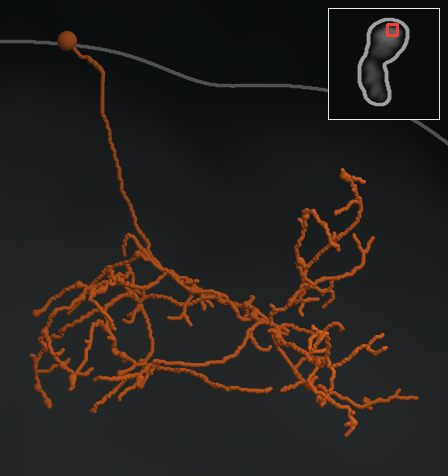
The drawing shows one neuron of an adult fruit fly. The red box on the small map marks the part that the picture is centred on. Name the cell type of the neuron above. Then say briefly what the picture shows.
Its cell type is CB2784. Its broad class is central-brain intrinsic neuron. The cell body is at the upper left of the picture. Dozens of branch ends can be seen.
